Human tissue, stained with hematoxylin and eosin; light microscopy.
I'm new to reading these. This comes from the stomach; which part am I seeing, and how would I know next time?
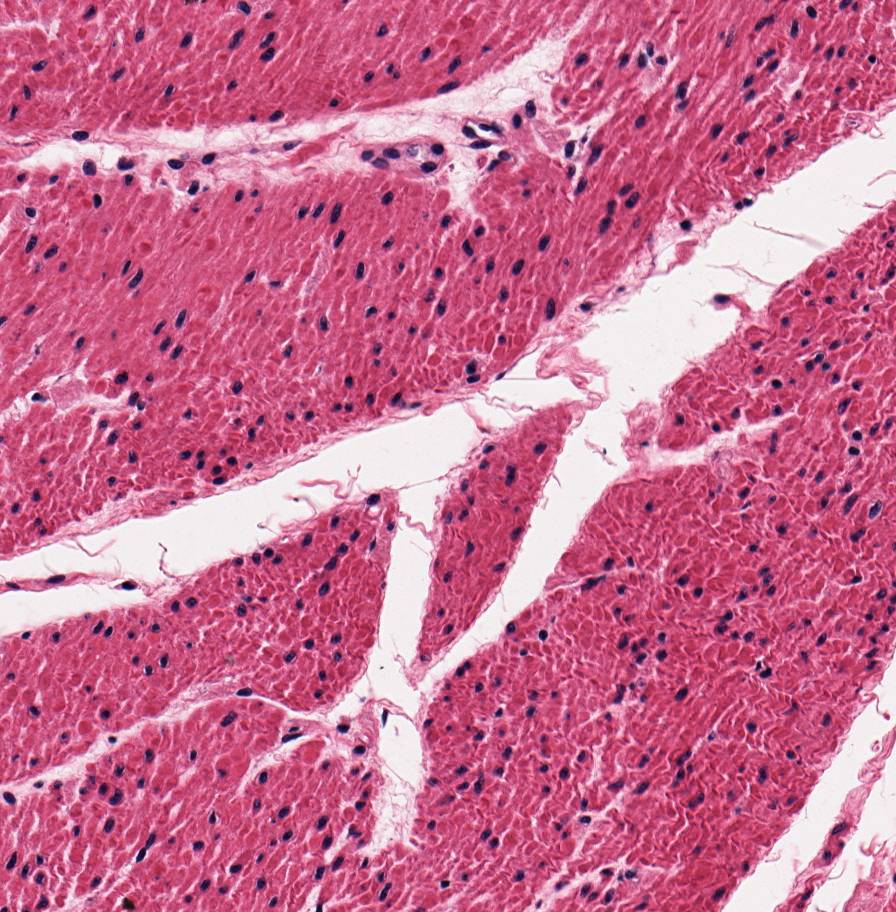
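Smooth muscle fills this field, in broad bundles separated by pale clefts running mainly from lower left to upper right. Its cytoplasm is deeply eosinophilic and free of cross-striations, and small dark oval nuclei lie evenly scattered through the bundle interiors.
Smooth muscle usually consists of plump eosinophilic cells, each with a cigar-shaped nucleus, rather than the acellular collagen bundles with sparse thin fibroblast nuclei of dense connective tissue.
Epithelium, glands and fat cells: none present.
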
